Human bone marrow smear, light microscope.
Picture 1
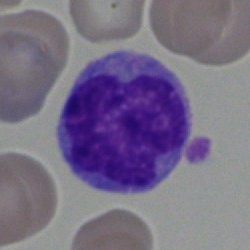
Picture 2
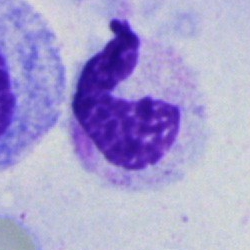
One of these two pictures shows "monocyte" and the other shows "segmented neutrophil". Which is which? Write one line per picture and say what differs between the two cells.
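Picture 1 – monocyte. No granules are seen in the cytoplasm.
Picture 2 – segmented neutrophil. The cytoplasm contains fine pink granules.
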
